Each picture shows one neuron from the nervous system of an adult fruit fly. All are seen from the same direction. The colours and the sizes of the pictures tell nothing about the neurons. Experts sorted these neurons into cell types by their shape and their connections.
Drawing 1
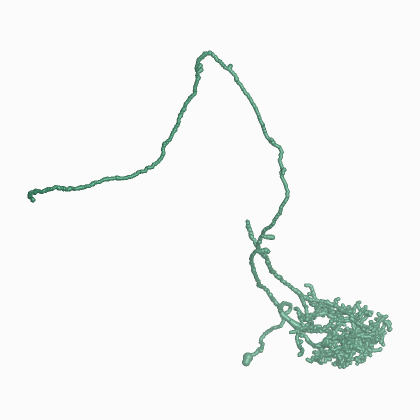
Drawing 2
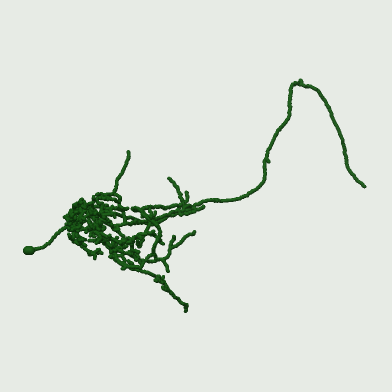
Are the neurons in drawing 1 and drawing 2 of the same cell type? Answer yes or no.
yes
